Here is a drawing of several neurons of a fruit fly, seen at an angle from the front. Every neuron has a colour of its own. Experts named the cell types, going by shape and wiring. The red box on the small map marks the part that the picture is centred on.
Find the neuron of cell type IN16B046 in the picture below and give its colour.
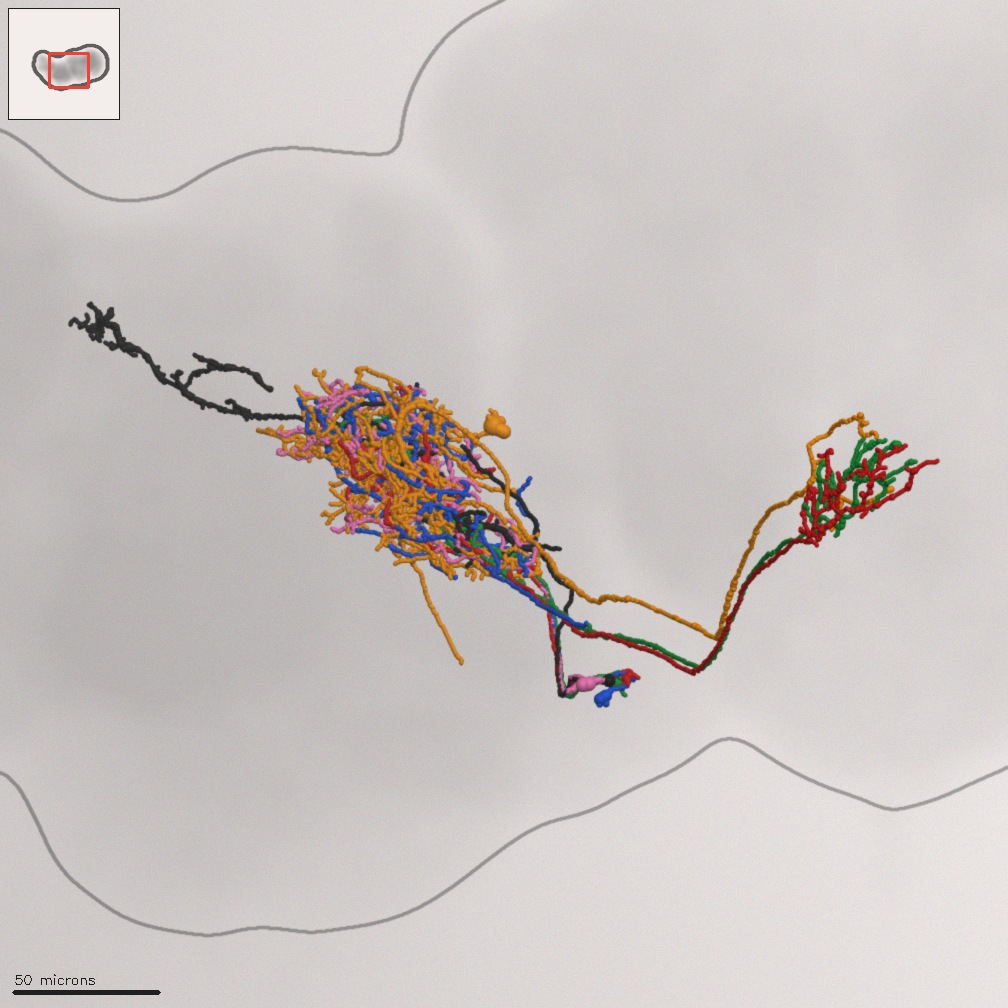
black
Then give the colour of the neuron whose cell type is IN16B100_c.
pink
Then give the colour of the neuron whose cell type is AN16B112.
red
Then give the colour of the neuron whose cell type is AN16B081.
blue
